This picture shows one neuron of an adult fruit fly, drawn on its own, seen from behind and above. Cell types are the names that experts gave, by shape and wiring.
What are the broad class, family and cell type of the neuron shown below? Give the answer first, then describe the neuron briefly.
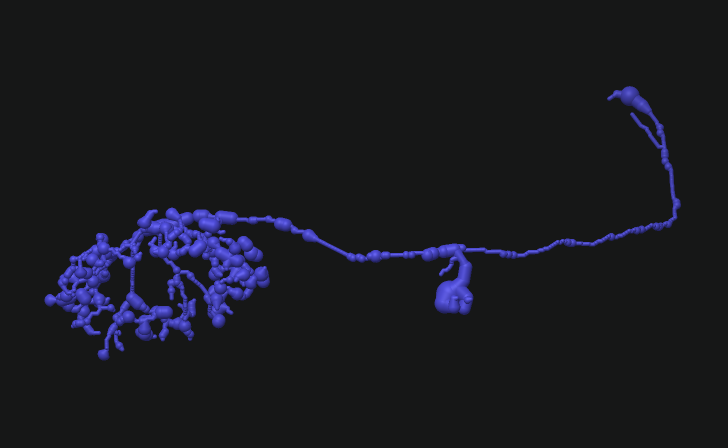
It is a central-brain intrinsic neuron. Its family is hemilineage EBa1. Its cell type is ER3d_d. The cell body can be seen at the upper right of the picture. Dozens of branch ends can be seen.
